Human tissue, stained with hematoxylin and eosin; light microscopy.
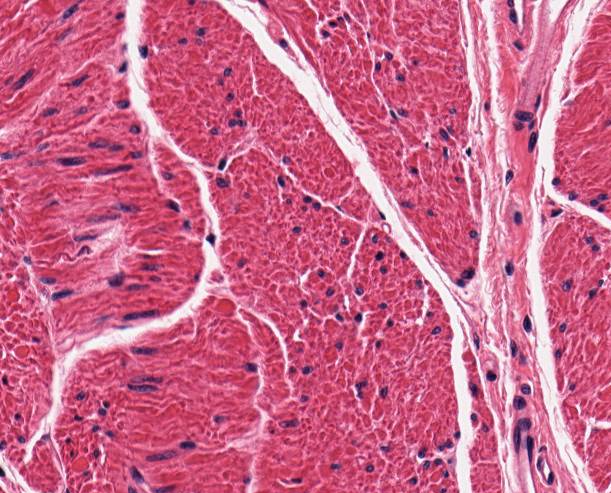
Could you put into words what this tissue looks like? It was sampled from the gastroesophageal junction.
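Muscle fibres fill the field, grouped into bundles divided by narrow pale clefts. In the large central bundle the fibres are cut across and appear as small polygonal pink profiles. Along the left side, fibres cut lengthwise or obliquely carry elongated, cigar-shaped dark nuclei. No epithelium is present.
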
